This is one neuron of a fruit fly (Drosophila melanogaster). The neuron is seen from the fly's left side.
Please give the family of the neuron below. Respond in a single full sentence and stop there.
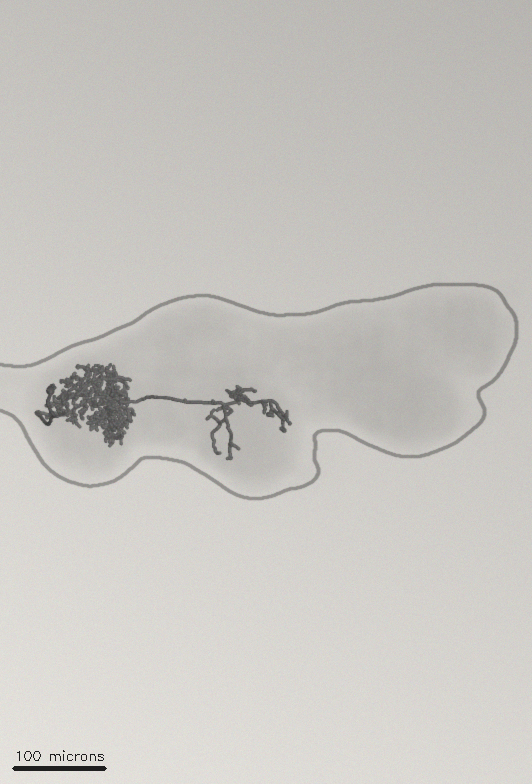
This neuron is a member of family hemilineage 01A.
